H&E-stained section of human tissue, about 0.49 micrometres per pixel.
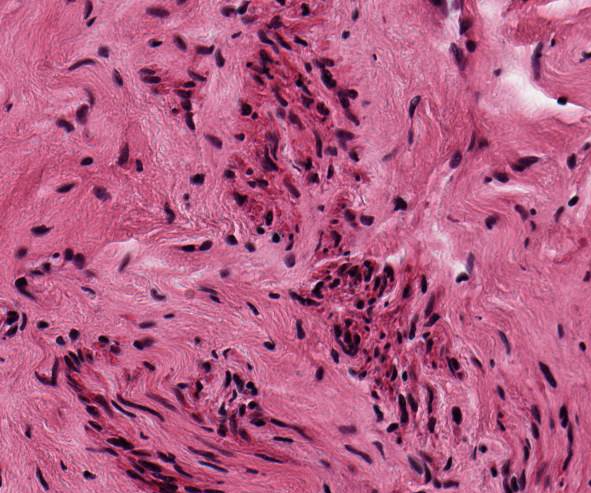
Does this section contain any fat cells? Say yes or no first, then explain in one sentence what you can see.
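No. No fat cells are seen in the field.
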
